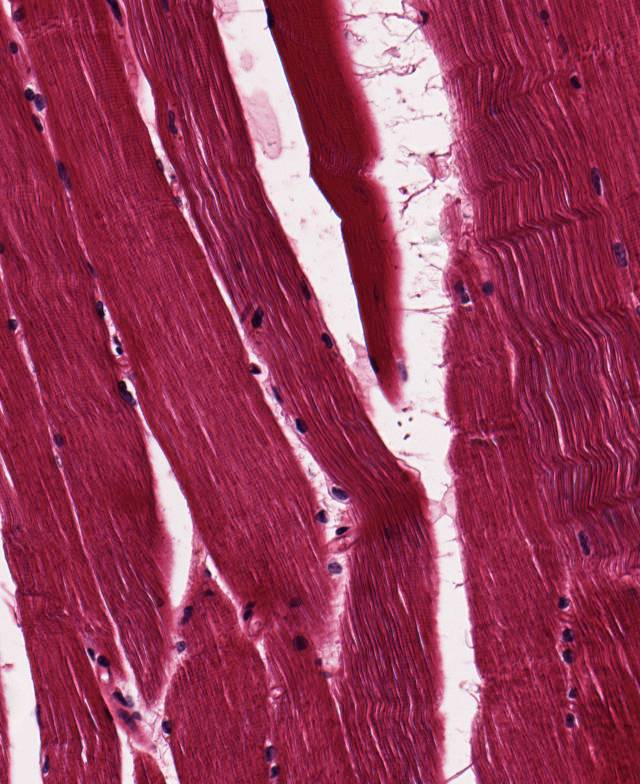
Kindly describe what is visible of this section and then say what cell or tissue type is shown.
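Fibres in the left and middle of the field slant from upper left to lower right. Dark, elongated nuclei sit at the fibre edges, not centres. Cytoplasm deep pinkish red, with fine lines along the fibre length. No fat cells anywhere. Section: skeletal muscle.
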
